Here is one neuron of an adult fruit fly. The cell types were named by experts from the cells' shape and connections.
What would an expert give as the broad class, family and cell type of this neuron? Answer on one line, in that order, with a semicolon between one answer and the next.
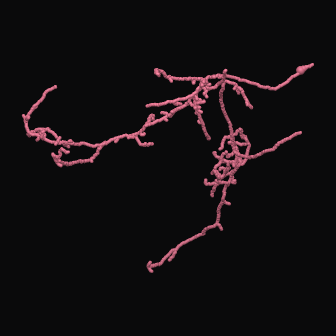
central-brain intrinsic neuron; hemilineage DM3_dorso_lateral; CB1803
